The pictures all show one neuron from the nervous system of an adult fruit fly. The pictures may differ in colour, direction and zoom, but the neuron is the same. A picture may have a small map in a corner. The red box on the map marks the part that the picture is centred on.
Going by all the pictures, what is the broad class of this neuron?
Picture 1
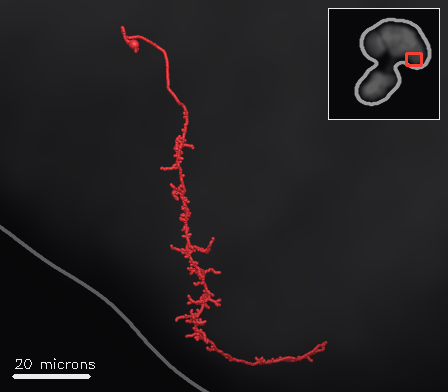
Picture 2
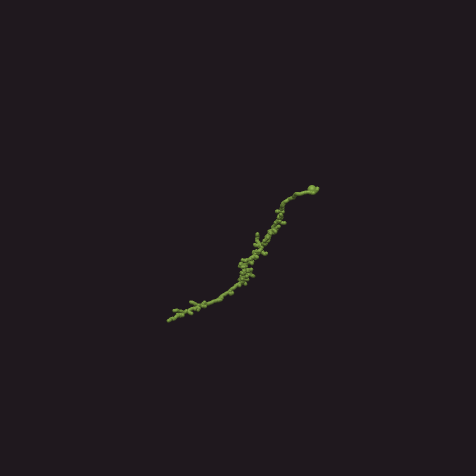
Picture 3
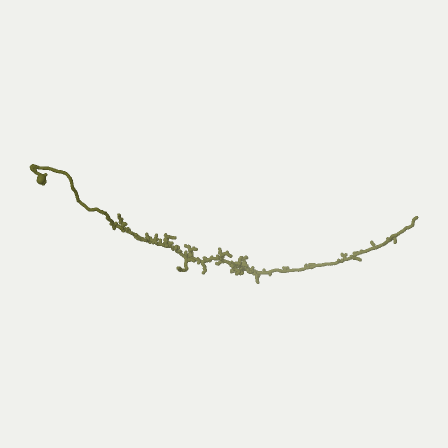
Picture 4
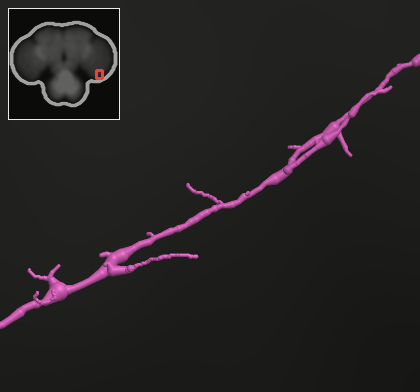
optic-lobe intrinsic neuron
